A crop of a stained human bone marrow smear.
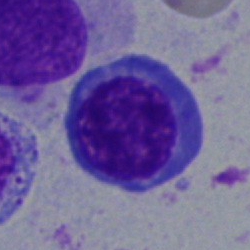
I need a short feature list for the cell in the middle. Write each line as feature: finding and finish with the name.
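Outline: round, with a smooth edge
Nucleus: off-centre, leaving a wider band of cytoplasm toward the upper right
Chromatin: dark, clumped into coarse patches
Cytoplasm: deep blue
Name: erythroblast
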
